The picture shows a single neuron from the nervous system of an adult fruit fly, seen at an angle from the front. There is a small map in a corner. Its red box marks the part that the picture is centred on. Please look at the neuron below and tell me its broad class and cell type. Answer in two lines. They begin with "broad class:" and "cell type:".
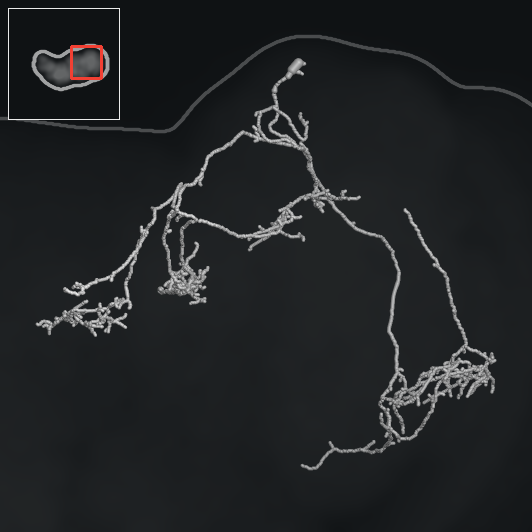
broad class: central-brain intrinsic neuron
cell type: IB115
